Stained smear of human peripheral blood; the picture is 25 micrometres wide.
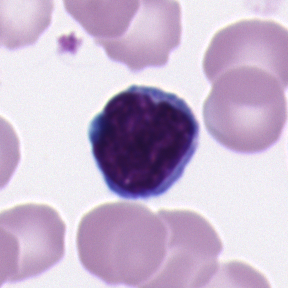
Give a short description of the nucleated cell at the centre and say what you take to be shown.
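Nearly the whole cell is filled by the nucleus, whose chromatin is dark purple and densely clumped. Neither granules nor vacuoles are seen in the cytoplasm. It is a typical lymphocyte.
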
